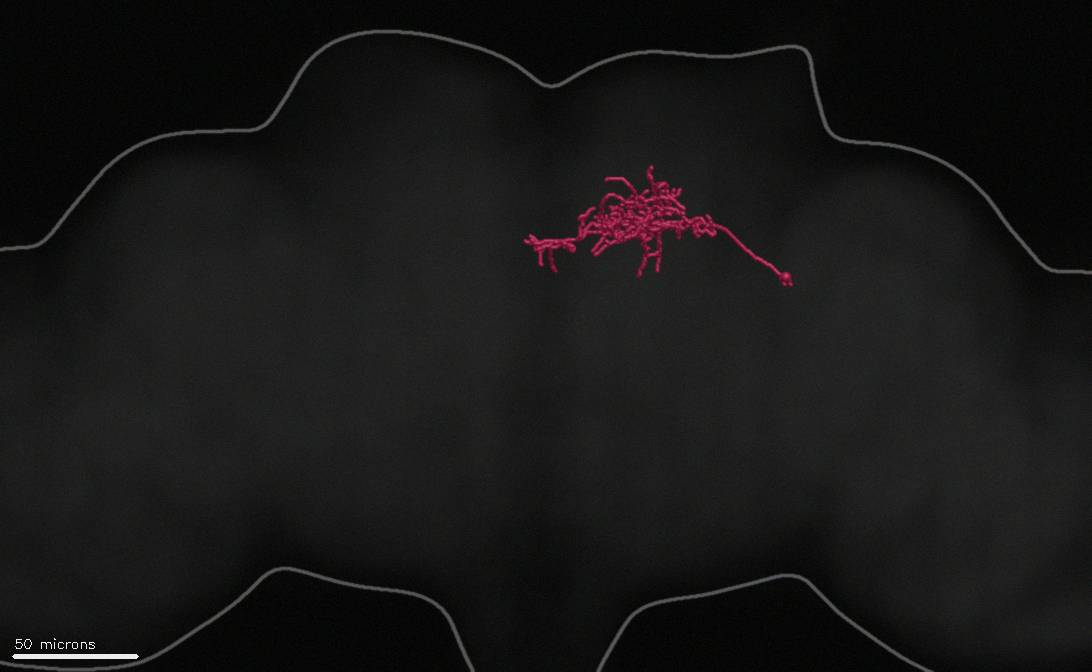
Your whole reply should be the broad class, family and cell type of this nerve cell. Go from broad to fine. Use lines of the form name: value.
broad class: central-brain intrinsic neuron
family: hemilineage MD_SA1
cell type: GNG392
